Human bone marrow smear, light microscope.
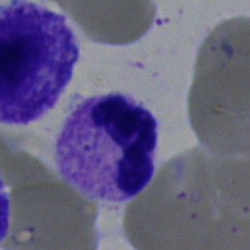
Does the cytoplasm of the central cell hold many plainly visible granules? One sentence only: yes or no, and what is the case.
Yes, there are many visible granules in its cytoplasm.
